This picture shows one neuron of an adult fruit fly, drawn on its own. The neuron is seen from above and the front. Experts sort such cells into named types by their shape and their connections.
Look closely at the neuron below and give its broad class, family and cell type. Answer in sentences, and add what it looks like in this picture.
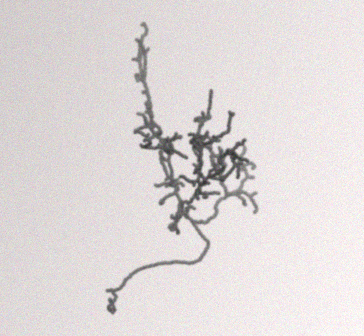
Its broad class is nerve-cord intrinsic neuron. Its family is hemilineage 14A. Its cell type is IN14A066. Dozens of branch ends can be seen. As drawn here it is taller than it is wide.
